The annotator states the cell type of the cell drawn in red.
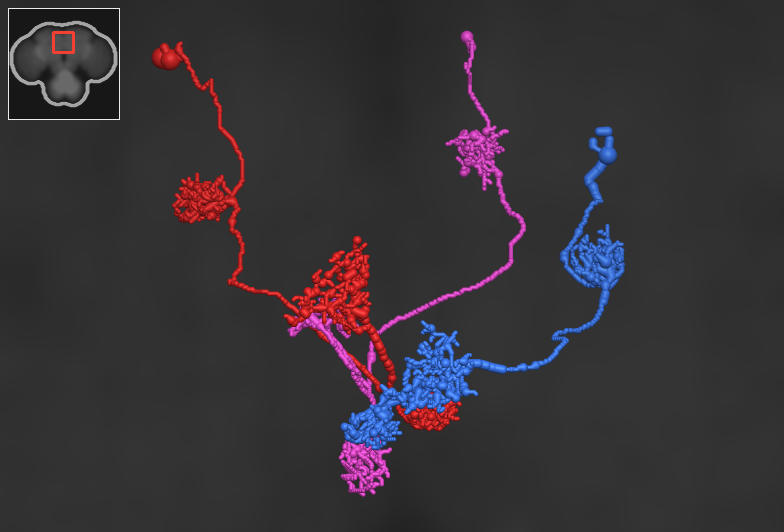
PEN_b(PEN2)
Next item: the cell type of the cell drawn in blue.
PEN_a(PEN1)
